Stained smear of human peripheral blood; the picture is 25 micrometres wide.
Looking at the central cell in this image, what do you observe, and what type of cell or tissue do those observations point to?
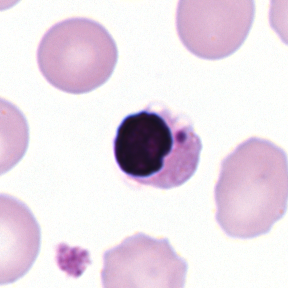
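Look first at the nucleus: it takes up more than half of the cell, and no nucleoli show in it. Around it the cytoplasm is pale pinkish-lilac, with one dark purple granule just right of the nucleus, near its upper edge. This cell is a normoblast.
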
